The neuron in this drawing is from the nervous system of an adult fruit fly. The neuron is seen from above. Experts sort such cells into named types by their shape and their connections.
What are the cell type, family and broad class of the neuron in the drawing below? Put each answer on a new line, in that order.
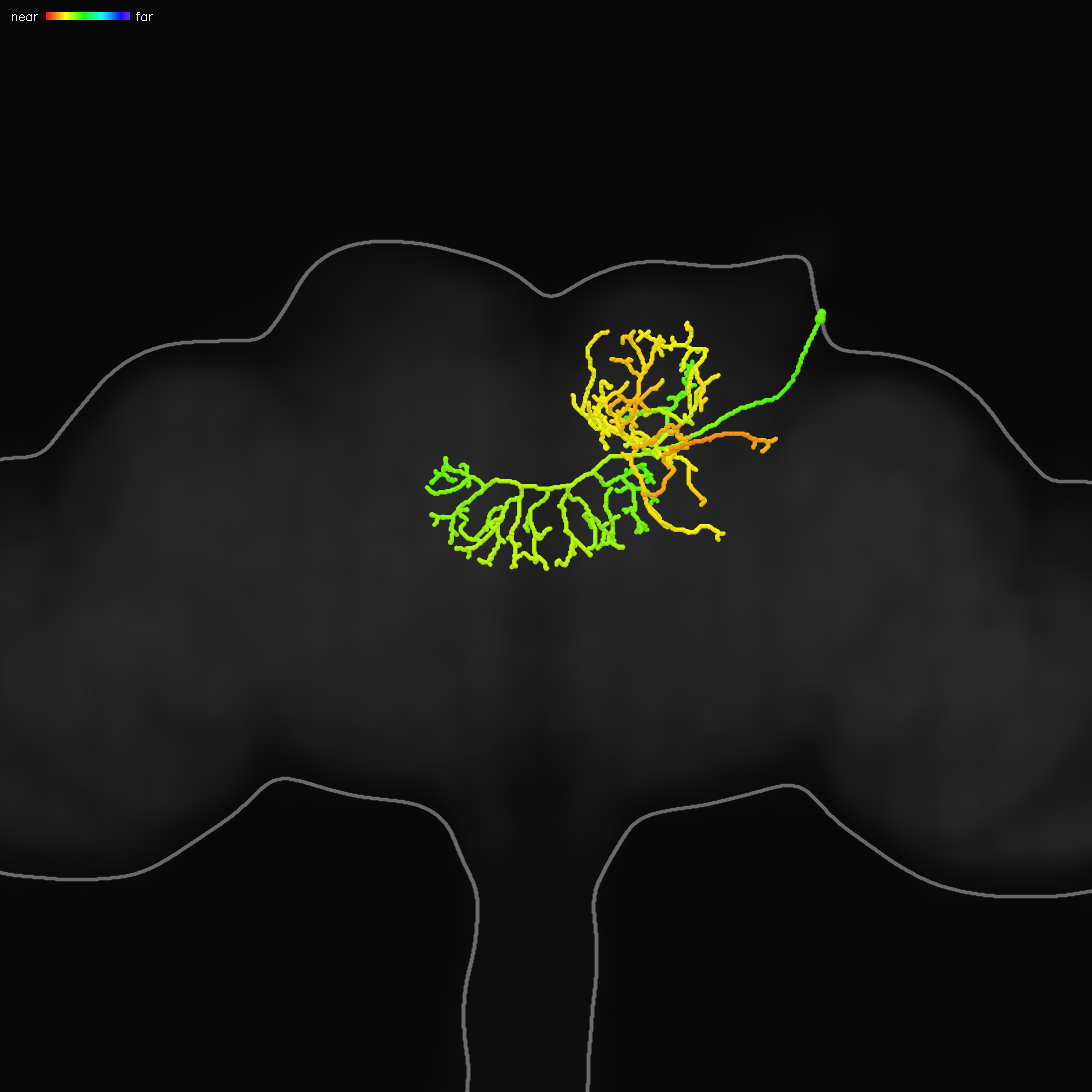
FB5F
hemilineage AOTUv4_ventral
central-brain intrinsic neuron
